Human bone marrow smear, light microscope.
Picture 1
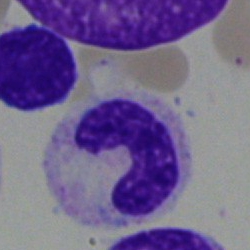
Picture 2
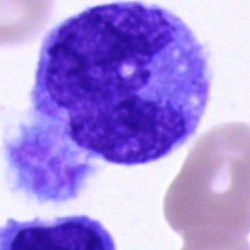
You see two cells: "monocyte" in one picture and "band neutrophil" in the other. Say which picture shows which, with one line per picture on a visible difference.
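Picture 1 shows a band neutrophil: The cytoplasm is abundant.
Picture 2 shows a monocyte: The nucleus fills most of the cell.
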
